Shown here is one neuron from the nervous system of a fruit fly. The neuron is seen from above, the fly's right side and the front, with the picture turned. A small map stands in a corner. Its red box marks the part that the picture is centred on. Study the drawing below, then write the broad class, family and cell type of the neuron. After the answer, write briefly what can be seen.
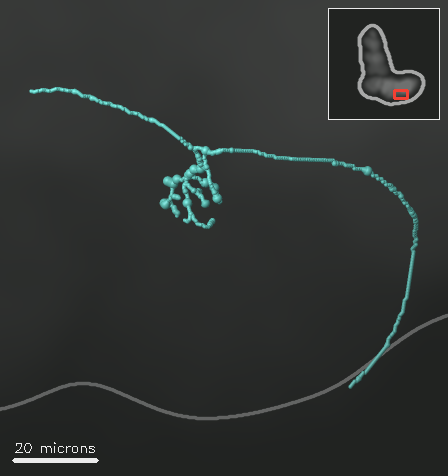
This is a sensory neuron entering the brain. Its family is called class olfactory. The cell type is ORN_DC4. No cell body is drawn. From left to right in the picture it spans about 95 microns. It has a dozen or fewer branch ends.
